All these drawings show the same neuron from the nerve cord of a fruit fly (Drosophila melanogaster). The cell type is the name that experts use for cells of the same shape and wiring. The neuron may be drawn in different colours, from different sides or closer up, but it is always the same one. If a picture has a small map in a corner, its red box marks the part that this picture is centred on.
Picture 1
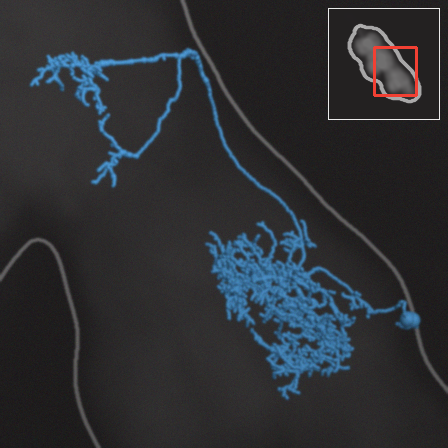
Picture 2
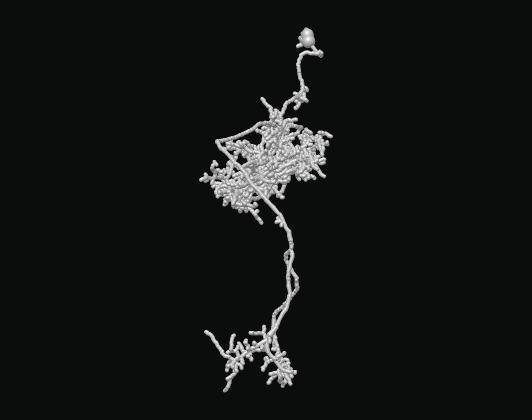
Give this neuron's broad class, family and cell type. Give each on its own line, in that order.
nerve-cord intrinsic neuron
hemilineage 19A
IN19A014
